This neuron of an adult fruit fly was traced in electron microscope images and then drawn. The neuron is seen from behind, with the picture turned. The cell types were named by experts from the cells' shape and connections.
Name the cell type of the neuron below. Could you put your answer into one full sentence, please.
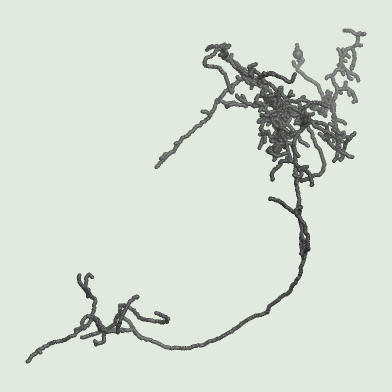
The type of this neuron is the cell type AVLP043.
